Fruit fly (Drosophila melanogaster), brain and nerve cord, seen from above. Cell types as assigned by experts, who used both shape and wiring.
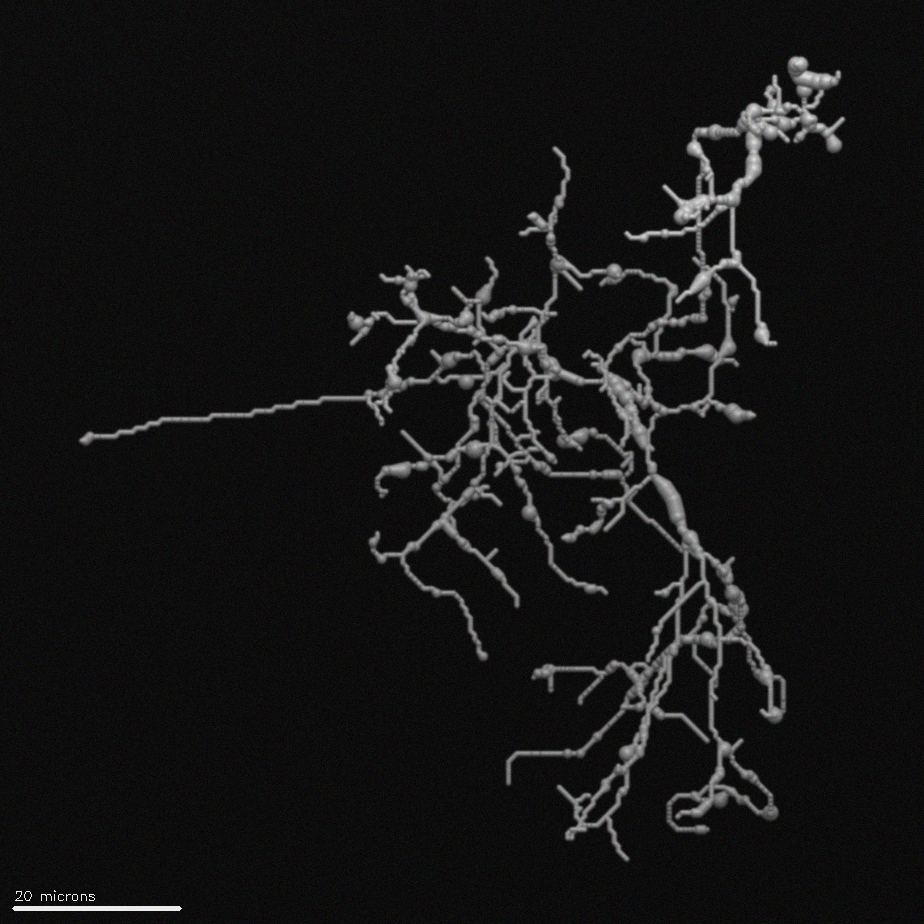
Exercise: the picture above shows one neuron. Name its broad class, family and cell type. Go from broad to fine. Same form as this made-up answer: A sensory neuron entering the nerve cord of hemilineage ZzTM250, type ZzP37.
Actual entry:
A nerve-cord intrinsic neuron of hemilineage 13B, type IN13B068.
